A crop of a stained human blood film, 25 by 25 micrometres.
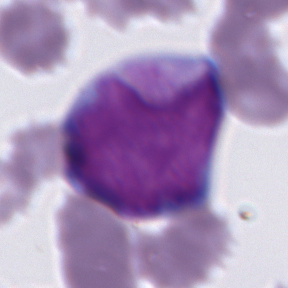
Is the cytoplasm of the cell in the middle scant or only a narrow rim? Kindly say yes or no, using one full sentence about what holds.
Yes, around the nucleus there is only a narrow rim of cytoplasm.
